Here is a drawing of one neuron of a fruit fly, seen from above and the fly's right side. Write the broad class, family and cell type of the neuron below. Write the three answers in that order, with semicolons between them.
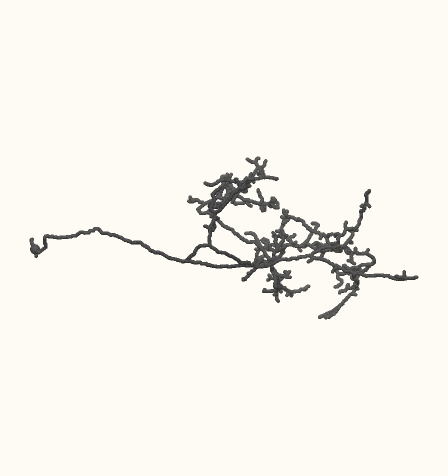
nerve-cord intrinsic neuron; hemilineage 21A; IN21A048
